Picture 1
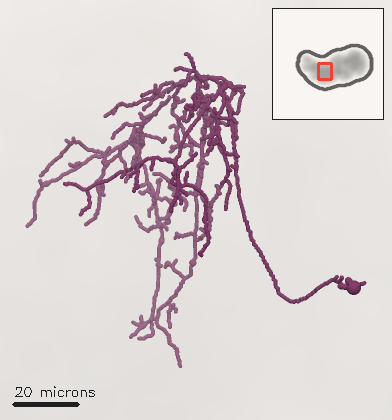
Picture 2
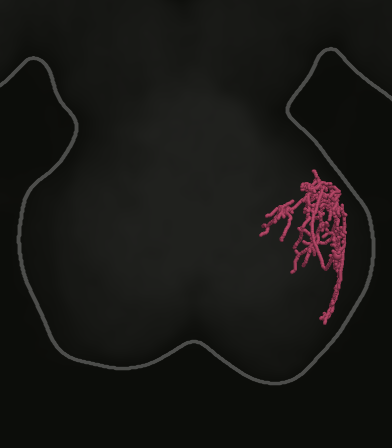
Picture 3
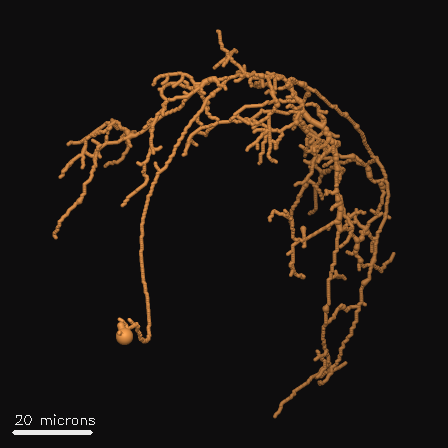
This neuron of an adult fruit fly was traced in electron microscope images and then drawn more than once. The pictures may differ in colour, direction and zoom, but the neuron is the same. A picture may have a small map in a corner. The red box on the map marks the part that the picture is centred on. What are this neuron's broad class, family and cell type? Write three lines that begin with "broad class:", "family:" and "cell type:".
broad class: nerve-cord intrinsic neuron
family: hemilineage 08A
cell type: IN08A026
